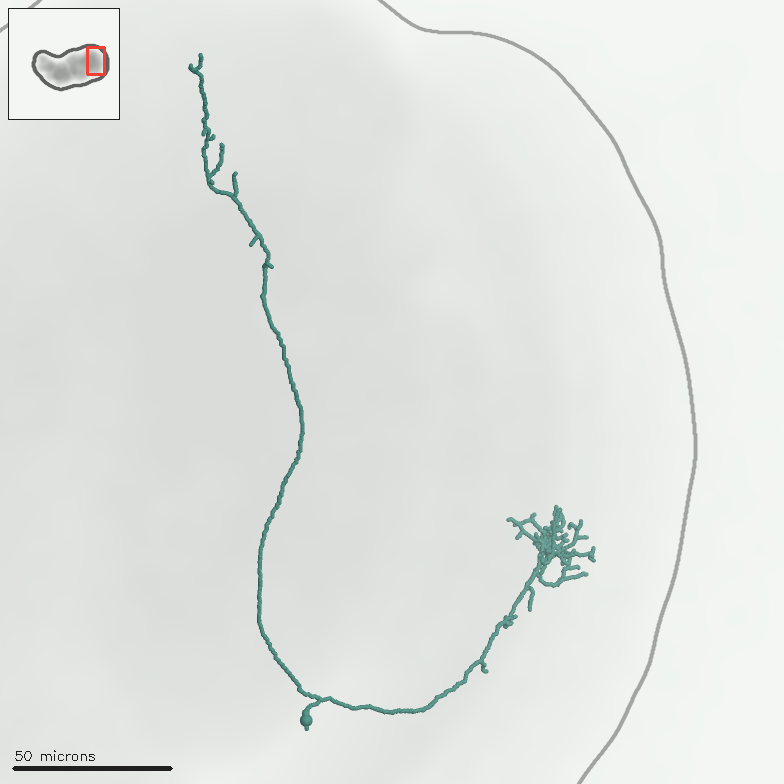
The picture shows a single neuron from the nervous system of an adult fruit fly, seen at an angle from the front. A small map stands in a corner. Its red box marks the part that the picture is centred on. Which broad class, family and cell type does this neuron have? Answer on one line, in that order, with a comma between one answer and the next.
visual projection neuron, MeVP, MeVP10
